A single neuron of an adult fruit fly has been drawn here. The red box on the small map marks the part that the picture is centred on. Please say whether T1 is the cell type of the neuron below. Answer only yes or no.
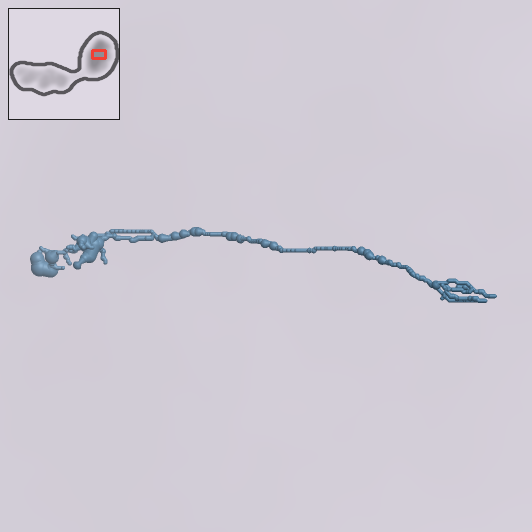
yes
